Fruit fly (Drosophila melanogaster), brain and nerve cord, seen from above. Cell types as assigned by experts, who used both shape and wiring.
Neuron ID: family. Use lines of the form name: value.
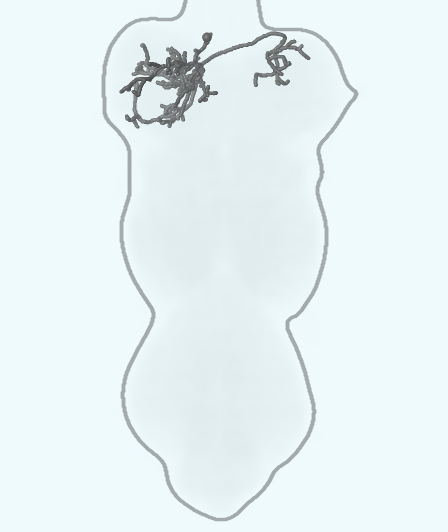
family: hemilineage 01A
